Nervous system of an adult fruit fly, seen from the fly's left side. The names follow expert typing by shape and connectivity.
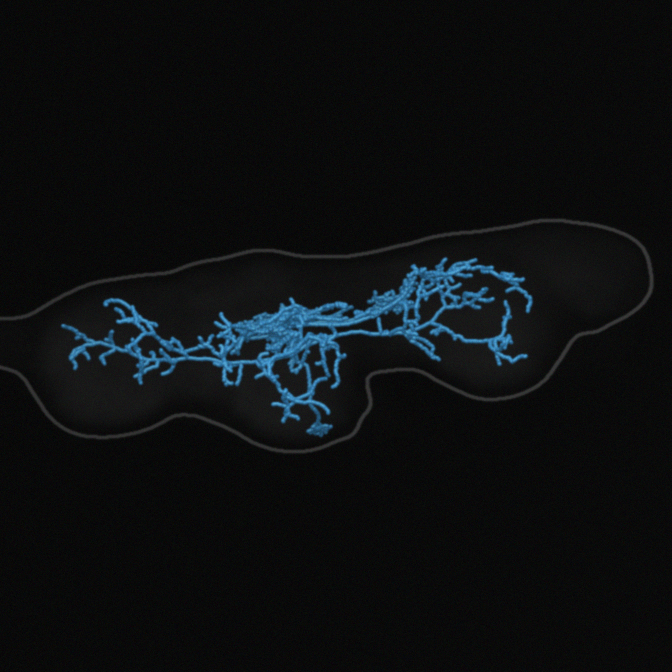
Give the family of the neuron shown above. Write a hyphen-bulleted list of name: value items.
- family: hemilineage 12B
